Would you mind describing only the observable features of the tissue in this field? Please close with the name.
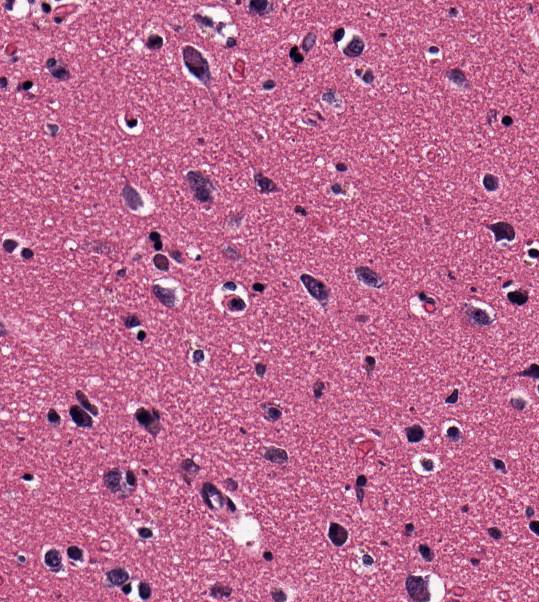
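First, the whole field is an even, finely granular pink background with scattered cells, and I see no layers, glands or other organized units. Many tiny clear dots pepper it. Some cells are larger, with angular, triangular bodies tapering into a process. Small, dark, round nuclei with scant visible cytoplasm lie throughout and outnumber those angular cells. This is cerebral cortex.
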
